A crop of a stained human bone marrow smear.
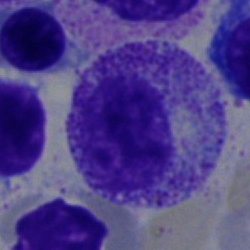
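Myelocyte, its chromatin finely textured rather than coarsely clumped. Plenty of purple granules fill the cytoplasm, and you'll see some lying over the nucleus too. Just to the right of the nucleus, the cytoplasm turns paler and less granular.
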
